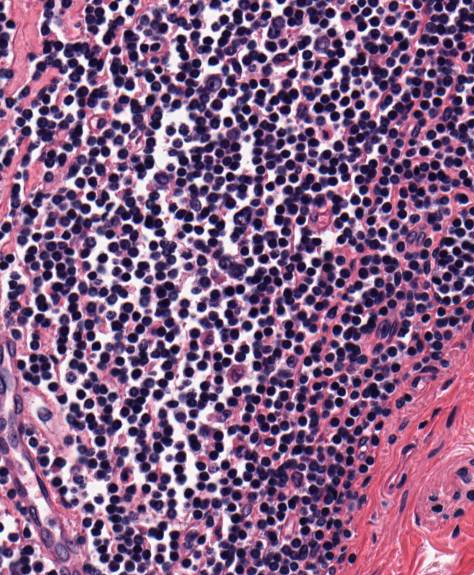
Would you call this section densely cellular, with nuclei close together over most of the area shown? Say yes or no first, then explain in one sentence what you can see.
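Yes. Most of the field is a dense, diffuse sheet of small round cells without follicles or germinal centres.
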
